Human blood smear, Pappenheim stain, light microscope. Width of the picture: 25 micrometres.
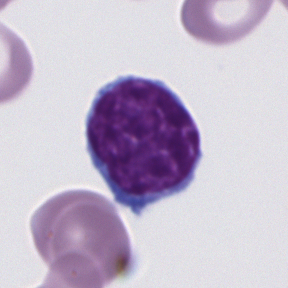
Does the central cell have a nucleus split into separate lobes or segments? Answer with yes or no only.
No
